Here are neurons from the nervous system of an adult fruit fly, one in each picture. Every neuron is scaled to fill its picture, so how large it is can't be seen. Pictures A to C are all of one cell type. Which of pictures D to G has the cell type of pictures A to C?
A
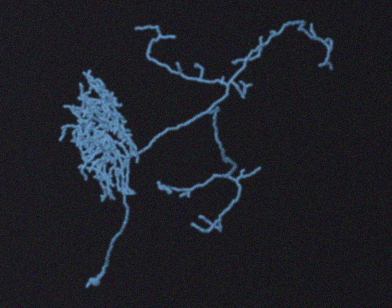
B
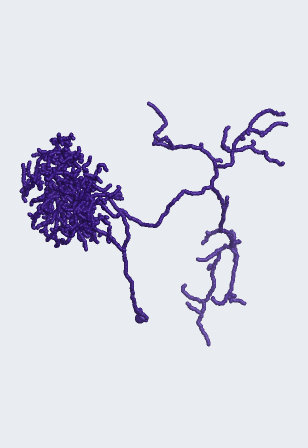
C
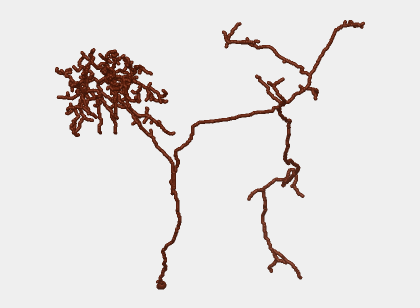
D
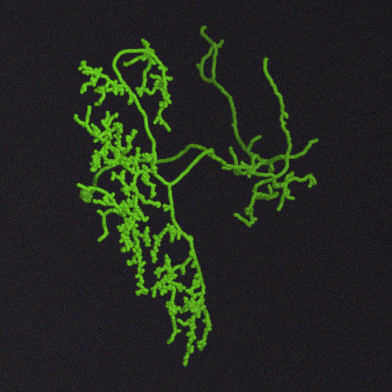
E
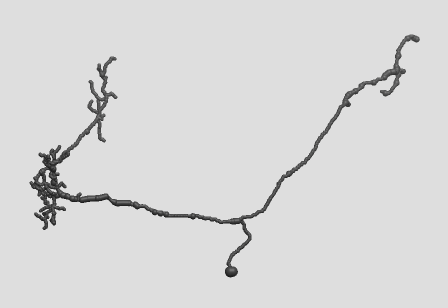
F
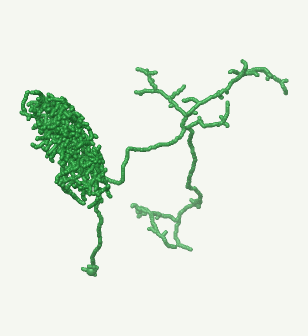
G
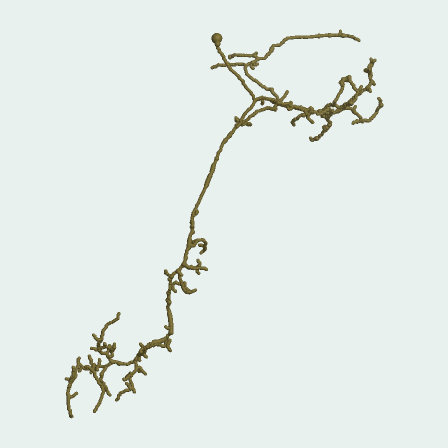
F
